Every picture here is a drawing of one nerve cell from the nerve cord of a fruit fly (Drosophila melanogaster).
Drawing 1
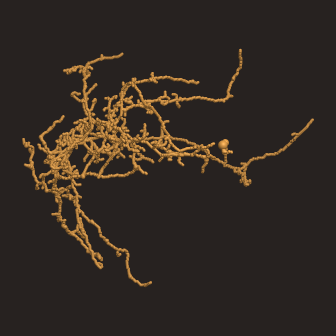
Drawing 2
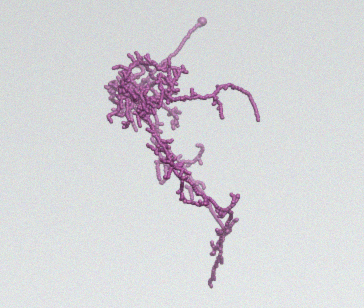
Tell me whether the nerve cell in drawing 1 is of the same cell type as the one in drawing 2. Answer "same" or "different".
different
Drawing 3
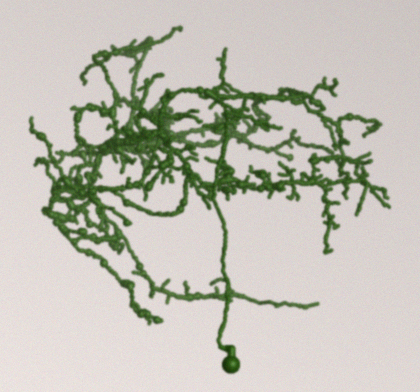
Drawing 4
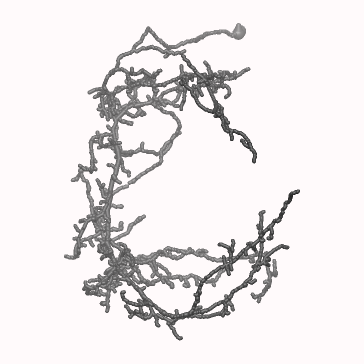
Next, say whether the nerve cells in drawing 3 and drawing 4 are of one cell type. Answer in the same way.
same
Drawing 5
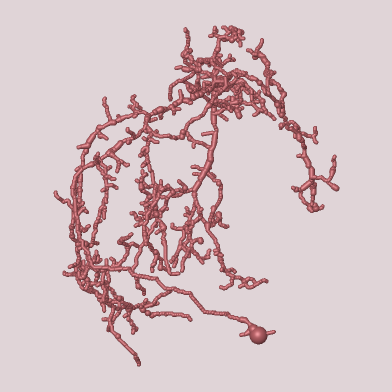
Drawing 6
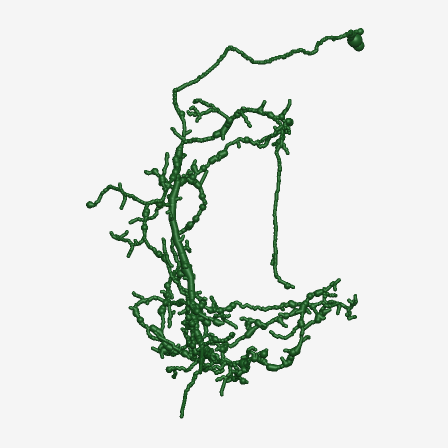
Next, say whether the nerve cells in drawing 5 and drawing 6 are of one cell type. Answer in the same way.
same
